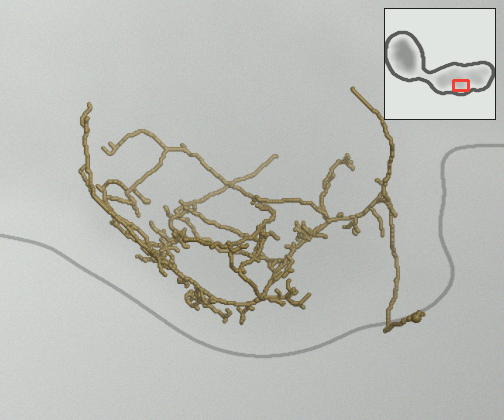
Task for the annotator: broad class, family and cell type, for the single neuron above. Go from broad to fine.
nerve-cord intrinsic neuron; hemilineage 20A.22A; IN20A.22A074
